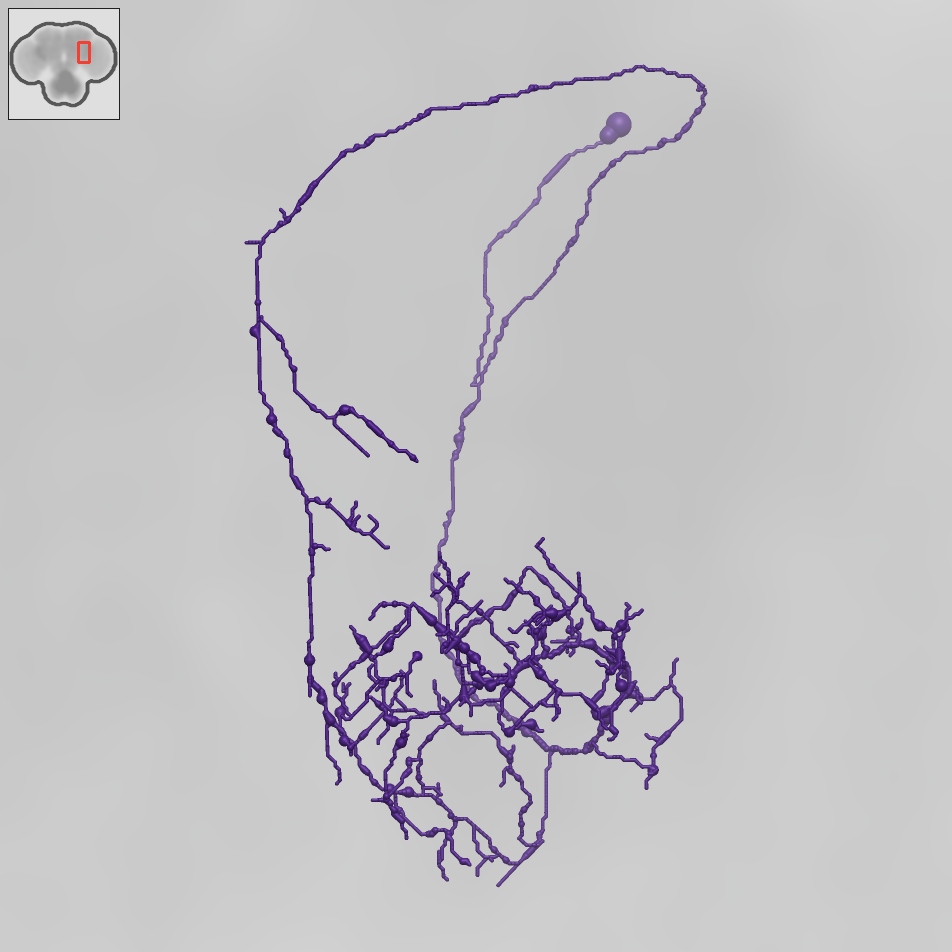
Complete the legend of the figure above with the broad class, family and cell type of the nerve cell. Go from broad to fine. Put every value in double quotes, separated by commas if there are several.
"central-brain intrinsic neuron", "hemilineage VPNp&v1_posterior", "CB1447"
